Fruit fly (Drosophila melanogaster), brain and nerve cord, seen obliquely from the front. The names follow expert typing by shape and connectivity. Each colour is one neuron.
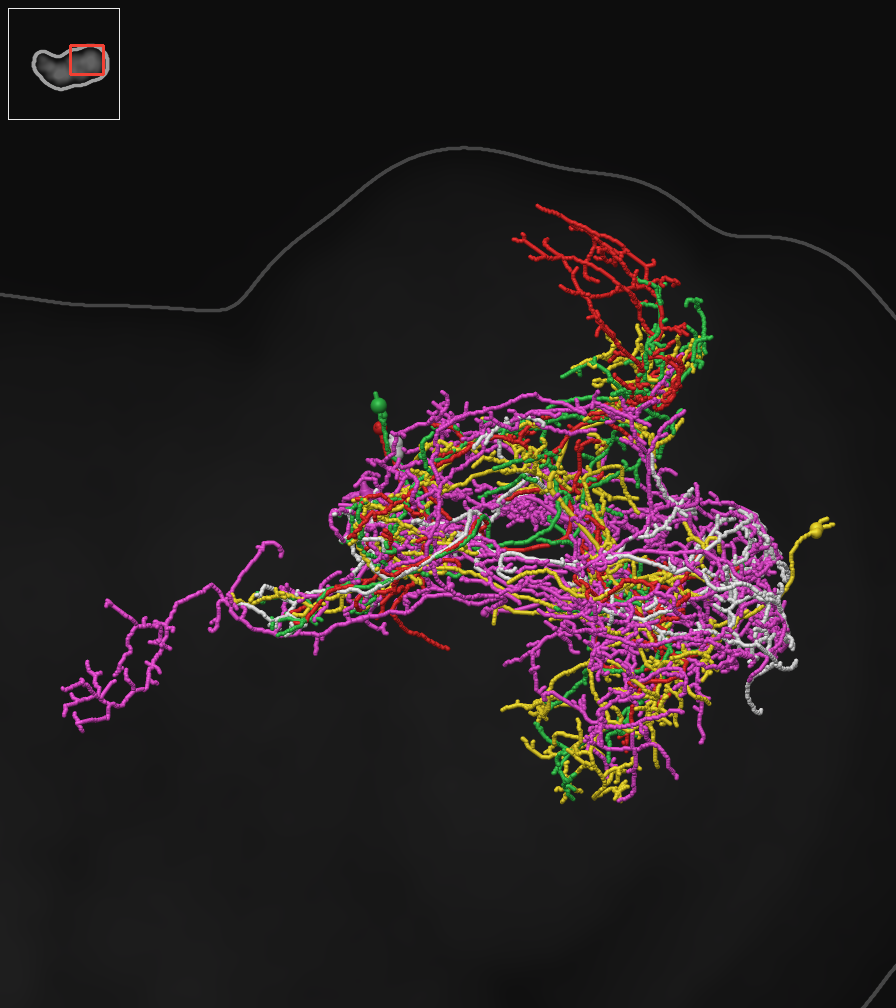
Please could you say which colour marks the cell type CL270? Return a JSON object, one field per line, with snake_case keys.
{
 "colour": "green"
}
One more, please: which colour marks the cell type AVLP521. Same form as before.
{
 "colour": "red"
}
